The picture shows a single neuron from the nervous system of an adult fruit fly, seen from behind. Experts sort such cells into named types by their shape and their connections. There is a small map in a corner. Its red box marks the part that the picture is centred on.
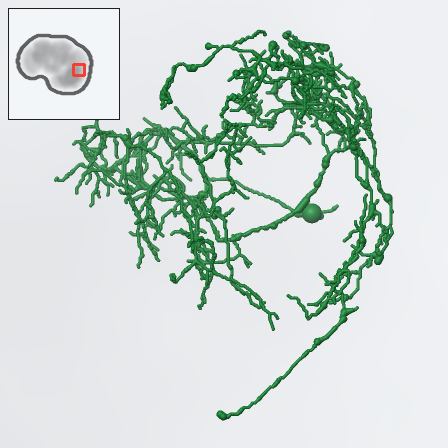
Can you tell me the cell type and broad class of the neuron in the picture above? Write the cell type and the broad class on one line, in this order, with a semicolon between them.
INXXX474; nerve-cord intrinsic neuron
